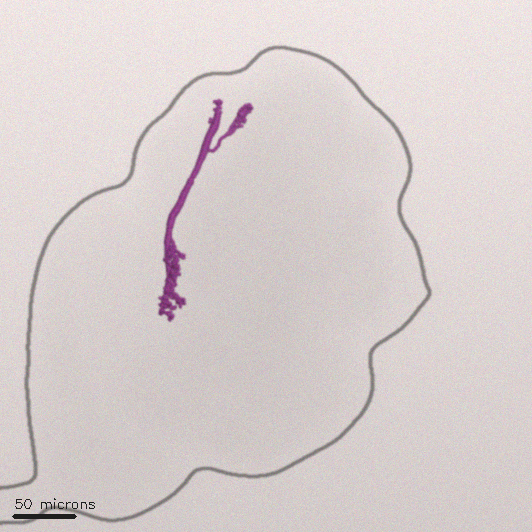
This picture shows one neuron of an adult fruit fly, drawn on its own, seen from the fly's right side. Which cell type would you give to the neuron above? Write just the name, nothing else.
OCG01d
